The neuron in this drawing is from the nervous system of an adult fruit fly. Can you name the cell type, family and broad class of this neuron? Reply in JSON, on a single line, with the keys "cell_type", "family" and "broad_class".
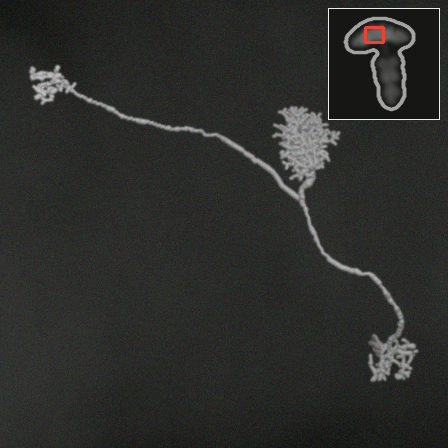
{"cell_type": "EPG", "family": "class CX", "broad_class": "central-brain intrinsic neuron"}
